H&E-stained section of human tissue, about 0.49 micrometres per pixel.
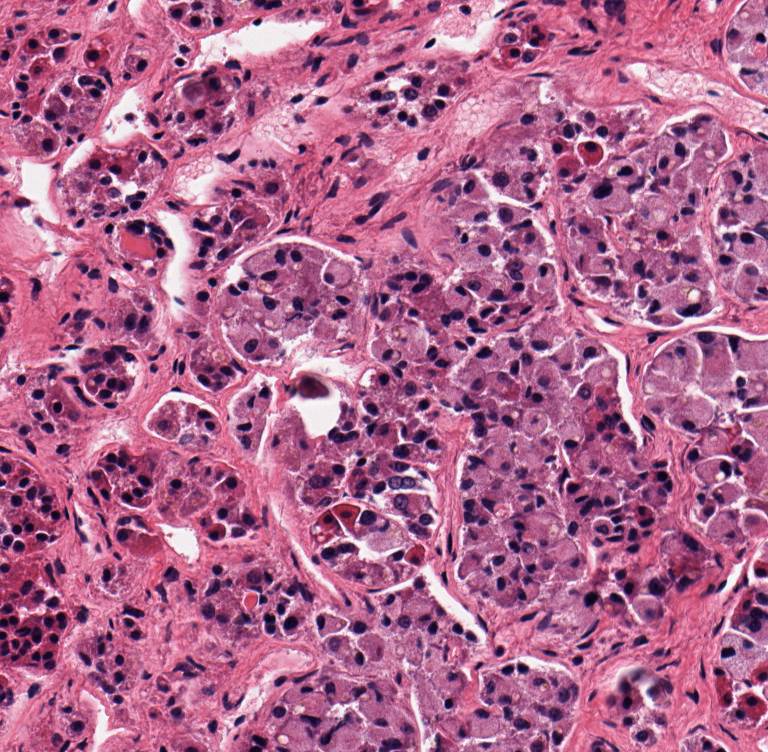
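Pituitary, haematoxylin and eosin. First, arrangement: cells lie in rounded nests throughout the field, separated by thin bands of pink fibrous stroma. Second, cell shape: nest cells are polygonal, with abundant granular pink-purple cytoplasm. Third, nuclei: most nest cells have a single round, dark-staining nucleus. Fourth, vacuoles: small clear round vacuoles sit in the cytoplasm of some cells, especially in the nests at the upper right.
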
